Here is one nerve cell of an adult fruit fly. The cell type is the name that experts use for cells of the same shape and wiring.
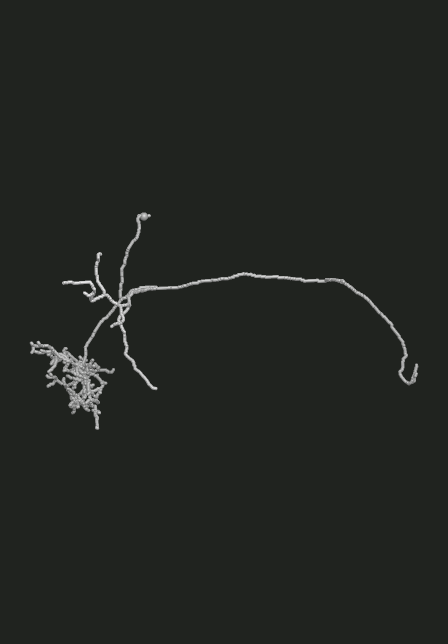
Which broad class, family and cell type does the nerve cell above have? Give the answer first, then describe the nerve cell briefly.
It is a central-brain intrinsic neuron. Its family is hemilineage DM4_ventral. It is of cell type CB1464. In this view it is wider than it is tall.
